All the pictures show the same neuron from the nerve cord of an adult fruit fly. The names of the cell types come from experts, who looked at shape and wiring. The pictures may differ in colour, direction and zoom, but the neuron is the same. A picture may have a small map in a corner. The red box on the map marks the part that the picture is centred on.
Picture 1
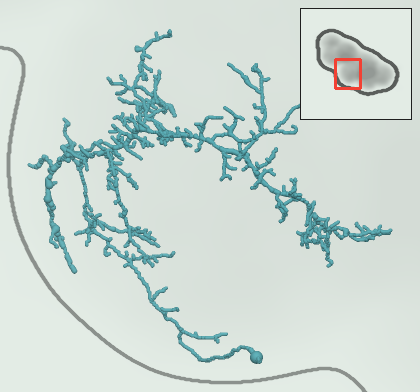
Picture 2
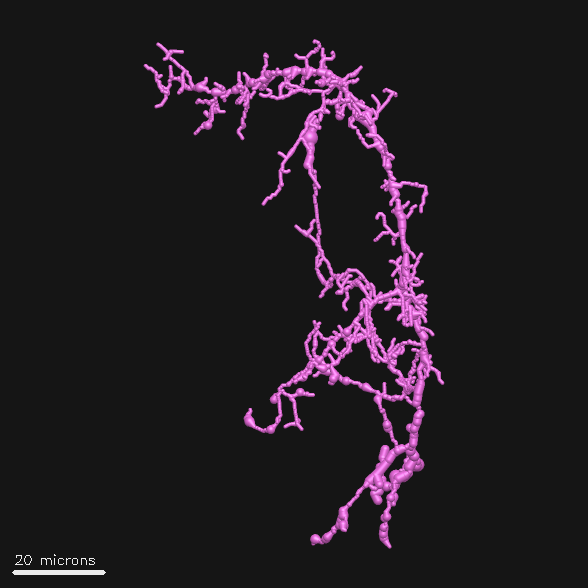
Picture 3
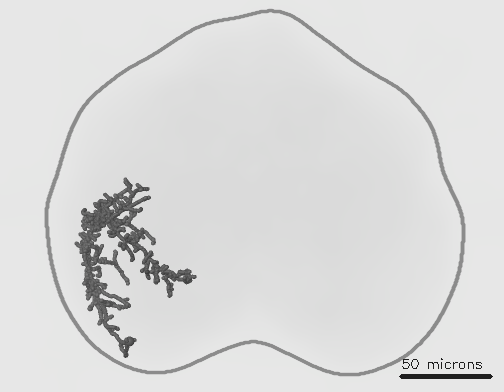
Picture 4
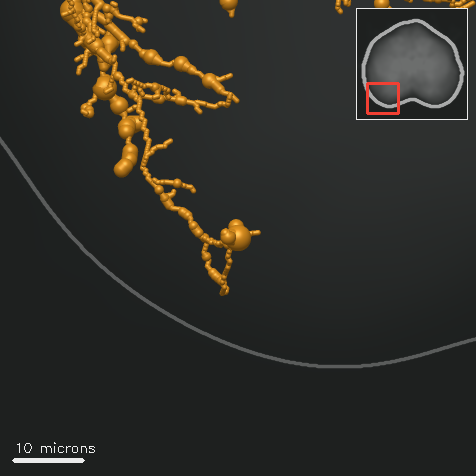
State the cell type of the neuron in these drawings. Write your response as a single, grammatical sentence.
With respect to cell type, this neuron is IN13A034.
